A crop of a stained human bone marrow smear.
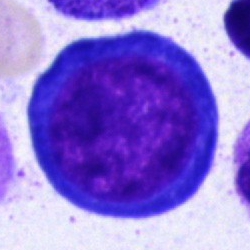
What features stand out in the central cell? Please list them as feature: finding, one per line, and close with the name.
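Shape: roughly round, with a slight bulge at the upper left
Chromatin: granular, darker purple clumps among paler pinkish-purple spots
Cytoplasm: just a thin rim around the nucleus
Colour: cytoplasm a deep, intense blue
Verdict: proerythroblast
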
